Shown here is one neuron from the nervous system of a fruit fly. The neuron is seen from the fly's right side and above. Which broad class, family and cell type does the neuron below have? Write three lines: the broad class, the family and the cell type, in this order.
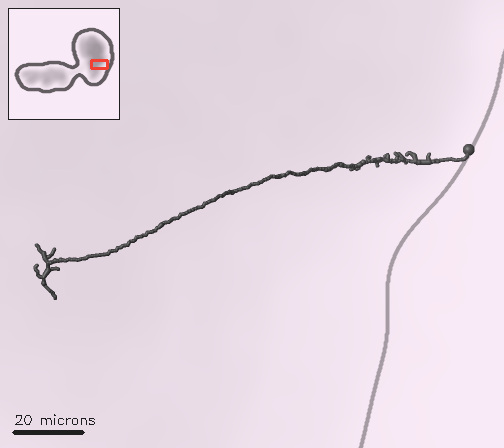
optic-lobe intrinsic neuron
L
L3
